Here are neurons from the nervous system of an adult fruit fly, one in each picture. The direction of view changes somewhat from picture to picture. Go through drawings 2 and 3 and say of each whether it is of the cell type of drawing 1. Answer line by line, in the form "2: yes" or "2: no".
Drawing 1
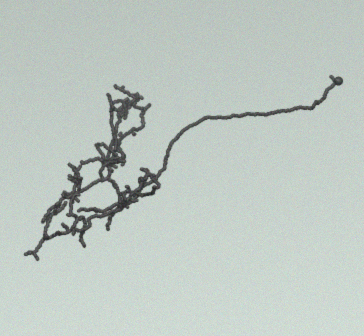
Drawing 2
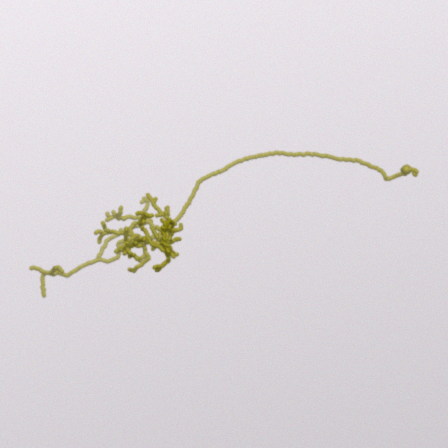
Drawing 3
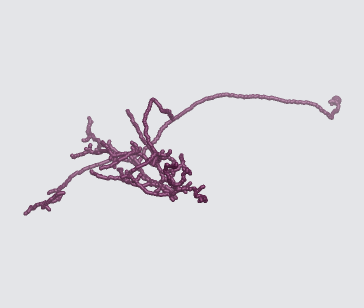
2: no
3: yes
